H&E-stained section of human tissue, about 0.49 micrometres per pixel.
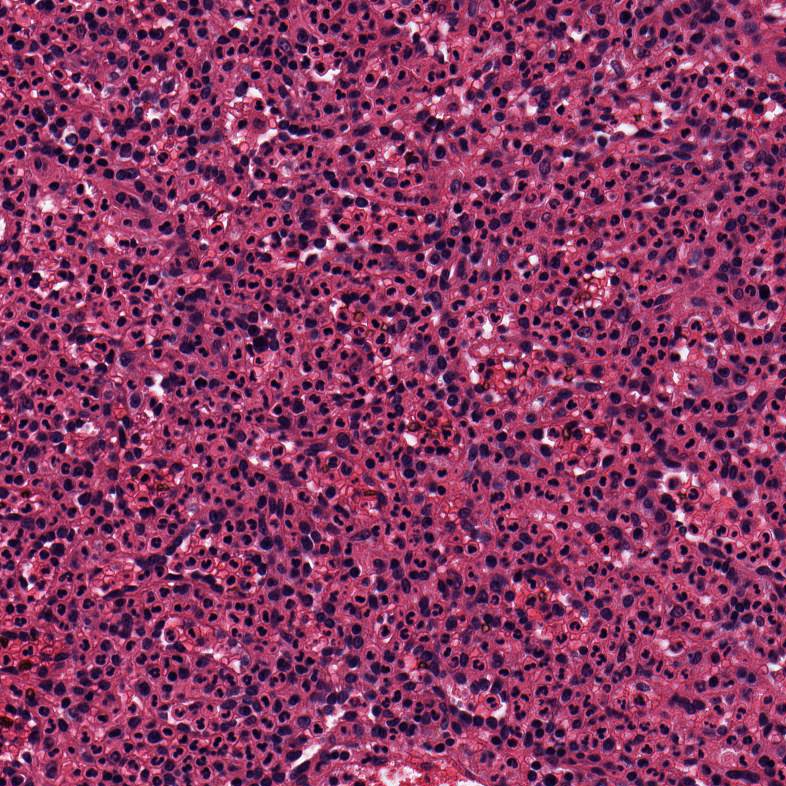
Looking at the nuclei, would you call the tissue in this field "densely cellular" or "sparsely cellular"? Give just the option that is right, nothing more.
Densely cellular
